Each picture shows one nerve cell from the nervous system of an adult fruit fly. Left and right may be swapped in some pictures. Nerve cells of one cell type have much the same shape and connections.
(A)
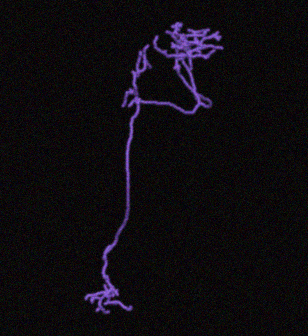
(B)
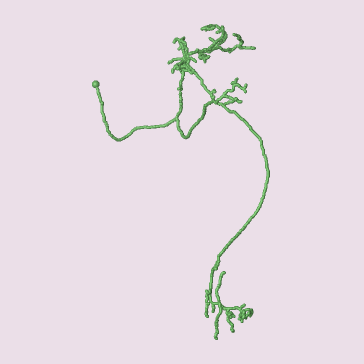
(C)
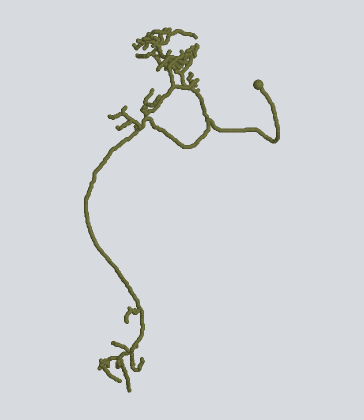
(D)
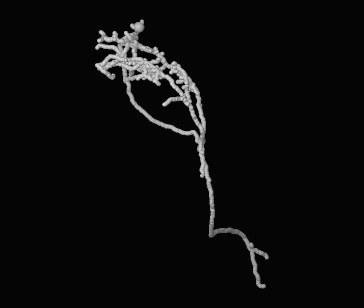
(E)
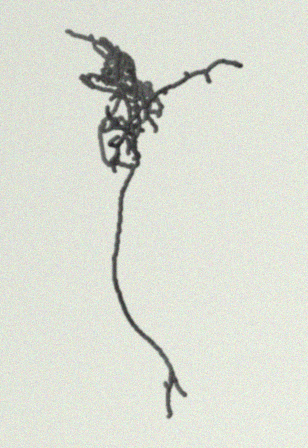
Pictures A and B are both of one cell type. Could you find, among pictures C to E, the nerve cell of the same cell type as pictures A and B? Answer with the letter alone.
C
